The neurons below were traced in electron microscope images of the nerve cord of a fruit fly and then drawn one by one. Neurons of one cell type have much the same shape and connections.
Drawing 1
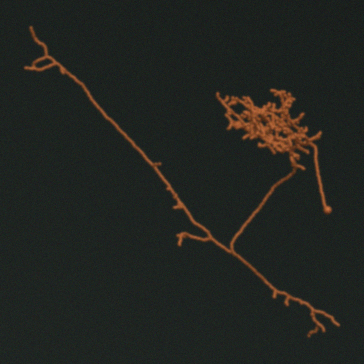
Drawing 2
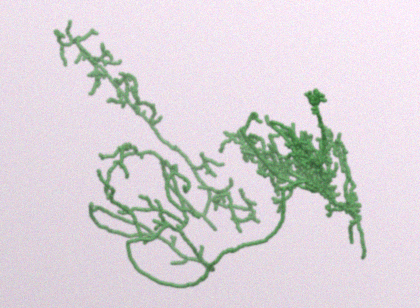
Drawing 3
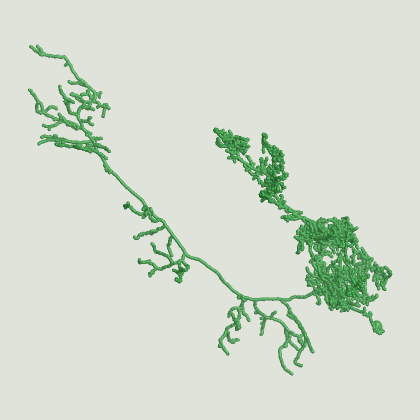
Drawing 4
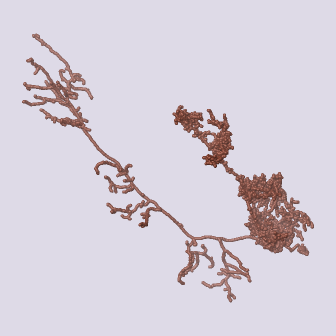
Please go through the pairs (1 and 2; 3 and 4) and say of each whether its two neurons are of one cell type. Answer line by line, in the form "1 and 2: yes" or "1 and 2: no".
1 and 2: no
3 and 4: yes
